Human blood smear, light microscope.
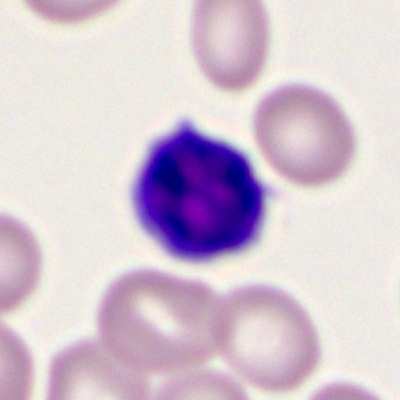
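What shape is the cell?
Roughly round, with a slightly uneven, knobbly edge.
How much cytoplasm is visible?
Very little; the dark nucleus reaches almost to the cell edge.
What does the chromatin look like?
Dense and dark purple, with darker clumped patches.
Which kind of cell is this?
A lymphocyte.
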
